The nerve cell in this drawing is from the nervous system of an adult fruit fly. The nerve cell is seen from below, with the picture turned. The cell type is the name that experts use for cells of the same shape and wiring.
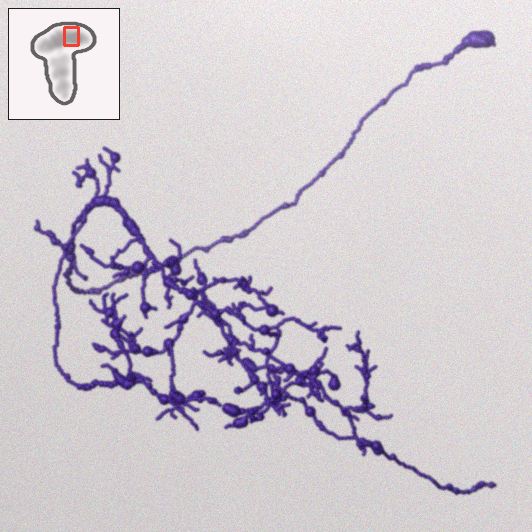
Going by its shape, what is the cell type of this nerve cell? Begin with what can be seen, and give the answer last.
Dozens of branch ends can be seen. In this view it is about as wide as it is tall. This is a central-brain intrinsic neuron. The cell type is CB1268.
